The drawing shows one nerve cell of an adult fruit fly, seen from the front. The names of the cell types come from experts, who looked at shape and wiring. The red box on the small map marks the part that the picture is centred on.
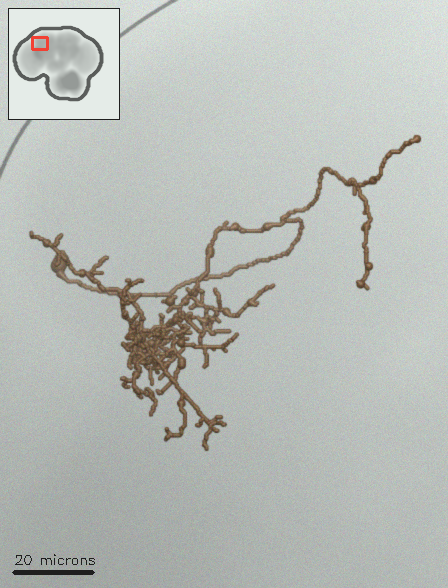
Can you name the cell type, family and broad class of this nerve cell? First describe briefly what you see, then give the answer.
Its cell body lies on the left of the picture. By the scale bar it is about 100 microns wide in this view. Dozens of branch ends can be seen. Its cell type is LHPV4g1. Its family is hemilineage SLPp&v1_posterior. It is a central-brain intrinsic neuron.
